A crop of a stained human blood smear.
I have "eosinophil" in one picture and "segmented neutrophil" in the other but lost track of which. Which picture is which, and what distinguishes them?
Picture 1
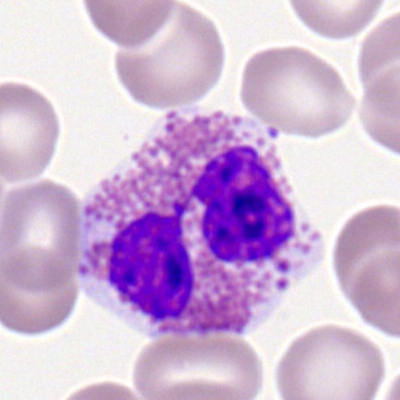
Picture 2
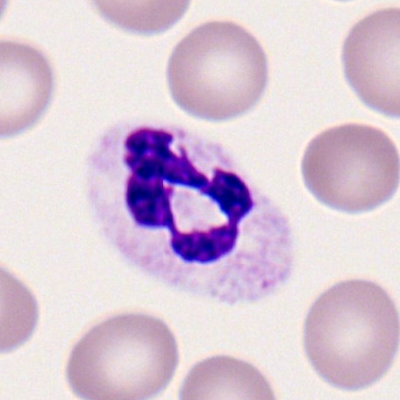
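Picture 1: eosinophil. Picture 2: segmented neutrophil. Shared: dark purple, coarsely clumped chromatin. Nucleus: eosinophil two lobes, no nucleoli in either, a pale, nearly colourless strip of cytoplasm between them; segmented neutrophil several lobes joined in a loop around a pale central space.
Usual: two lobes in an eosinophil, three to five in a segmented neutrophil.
Granules: eosinophil's round, fairly even in size; segmented neutrophil's fine, faint pinkish-violet, in abundant pale pinkish-lilac cytoplasm.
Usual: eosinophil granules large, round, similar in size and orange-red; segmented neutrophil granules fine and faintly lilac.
Outline: eosinophil irregular and somewhat angular, red cells pressing on several sides; segmented neutrophil oval, long axis upper left to lower right, smooth edge without surface projections.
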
